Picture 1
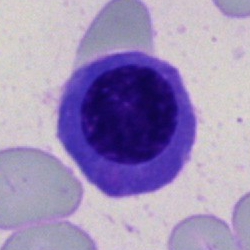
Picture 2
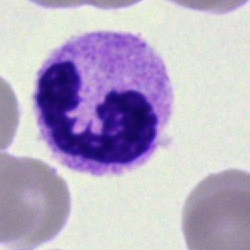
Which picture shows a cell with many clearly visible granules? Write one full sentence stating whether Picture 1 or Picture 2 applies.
What picture 2 shows is a cell with many visible granules in its cytoplasm.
